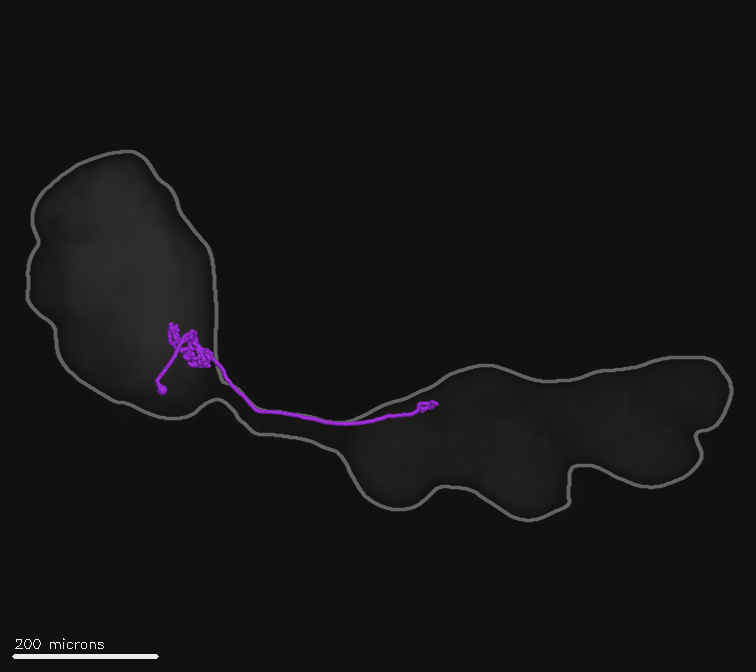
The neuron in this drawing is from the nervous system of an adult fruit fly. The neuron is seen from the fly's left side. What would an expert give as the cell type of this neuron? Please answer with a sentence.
The cell type is DNge071.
